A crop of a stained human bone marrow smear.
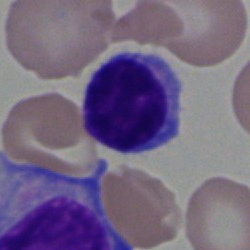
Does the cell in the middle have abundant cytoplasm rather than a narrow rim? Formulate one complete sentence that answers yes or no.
No, the cytoplasm amounts to no more than a narrow rim.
